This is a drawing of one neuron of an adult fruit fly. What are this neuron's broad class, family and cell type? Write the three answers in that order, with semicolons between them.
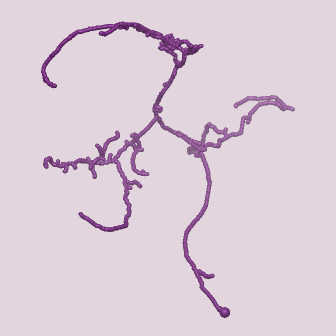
nerve-cord intrinsic neuron; hemilineage 23B; IN23B072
